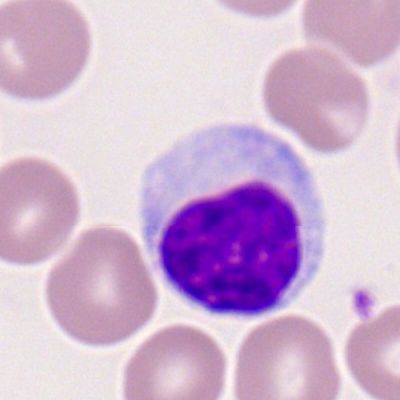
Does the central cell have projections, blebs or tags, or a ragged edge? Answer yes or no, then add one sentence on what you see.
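No. The outline of the cell is smooth and roughly round.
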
